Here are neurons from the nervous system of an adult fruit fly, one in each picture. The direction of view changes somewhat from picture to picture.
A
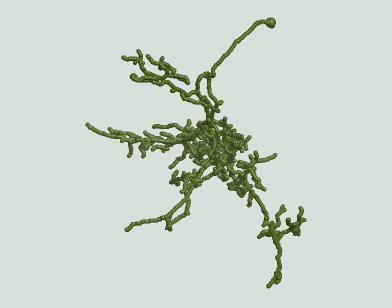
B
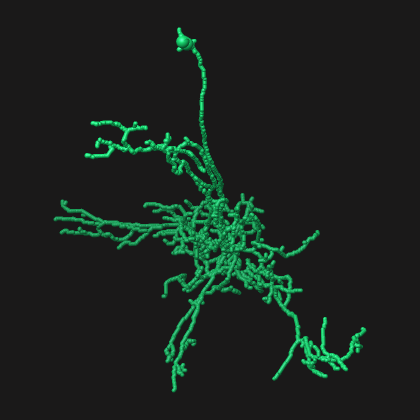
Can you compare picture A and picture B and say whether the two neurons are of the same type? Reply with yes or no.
yes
